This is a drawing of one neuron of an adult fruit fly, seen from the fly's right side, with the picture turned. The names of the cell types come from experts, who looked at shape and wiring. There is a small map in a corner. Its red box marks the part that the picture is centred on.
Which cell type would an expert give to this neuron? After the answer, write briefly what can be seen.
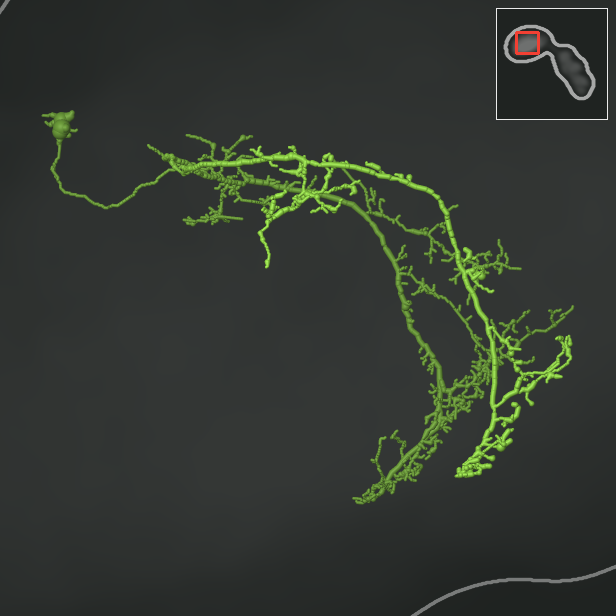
Its cell type is PS099_a. This is a central-brain intrinsic neuron. Its cell body lies at the upper left of the picture. More than a hundred branch ends can be seen.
